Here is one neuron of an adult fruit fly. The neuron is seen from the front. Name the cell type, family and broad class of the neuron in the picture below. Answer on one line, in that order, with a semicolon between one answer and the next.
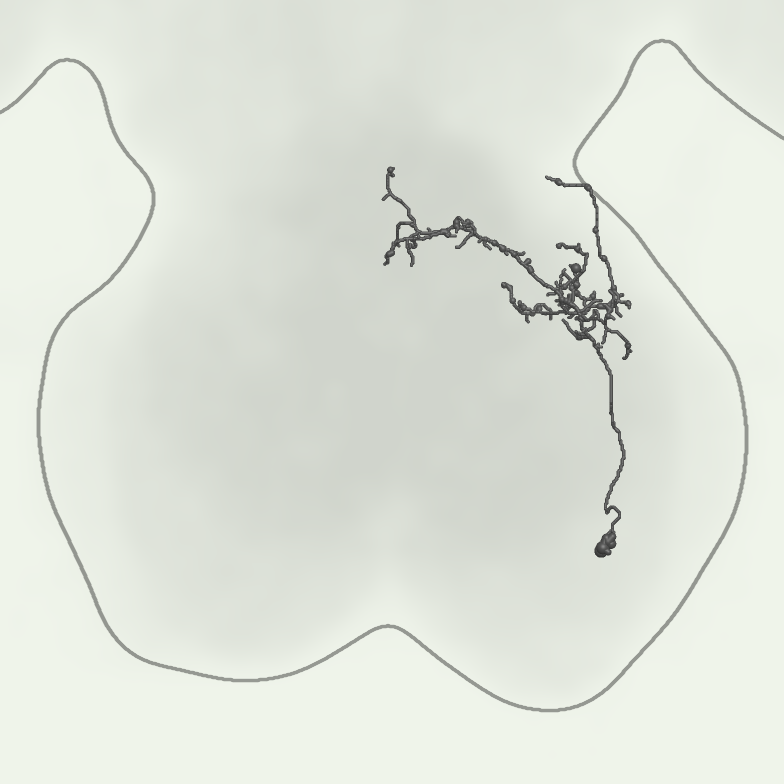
IN16B099; hemilineage 16B; nerve-cord intrinsic neuron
